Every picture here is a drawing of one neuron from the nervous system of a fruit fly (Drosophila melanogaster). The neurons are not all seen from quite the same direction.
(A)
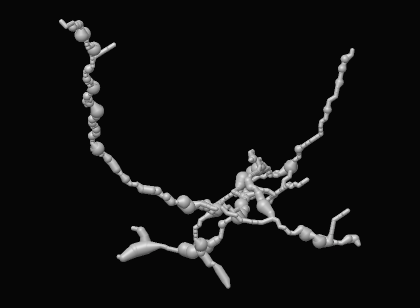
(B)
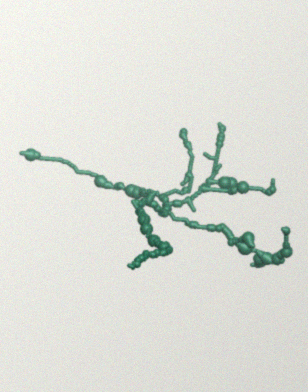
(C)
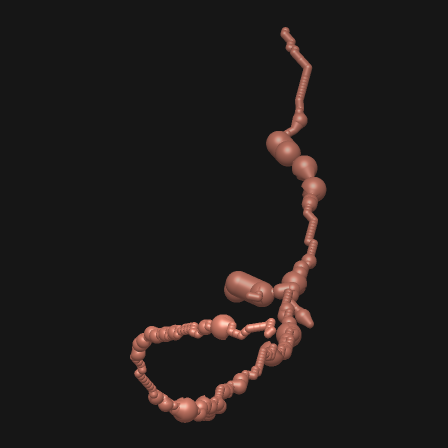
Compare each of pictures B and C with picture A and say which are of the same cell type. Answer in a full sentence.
Picture B is of the same cell type.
